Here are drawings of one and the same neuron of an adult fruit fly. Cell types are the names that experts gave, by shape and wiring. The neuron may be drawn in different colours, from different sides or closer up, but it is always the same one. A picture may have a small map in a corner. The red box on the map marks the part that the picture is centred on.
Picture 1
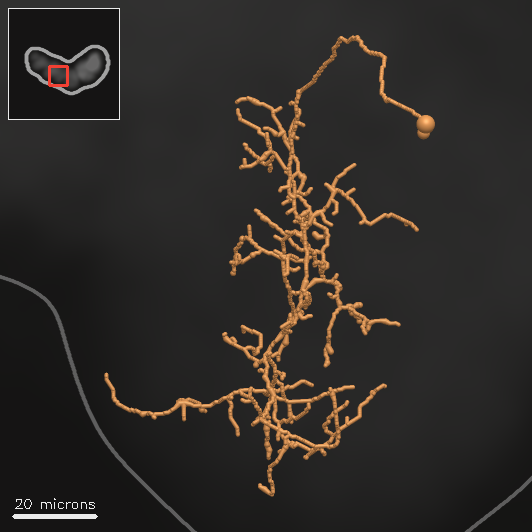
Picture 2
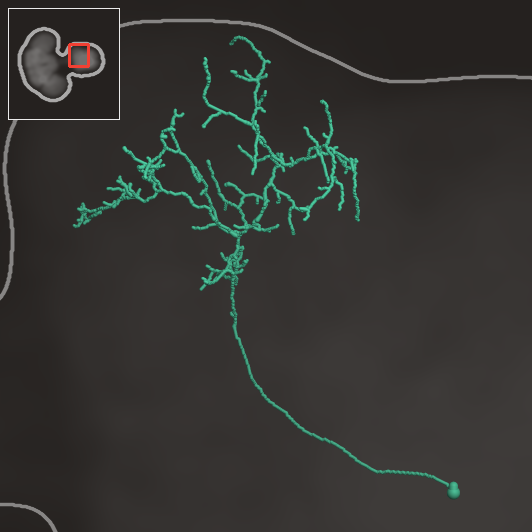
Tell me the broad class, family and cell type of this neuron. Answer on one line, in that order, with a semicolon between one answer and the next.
nerve-cord intrinsic neuron; hemilineage 12B; IN12B058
